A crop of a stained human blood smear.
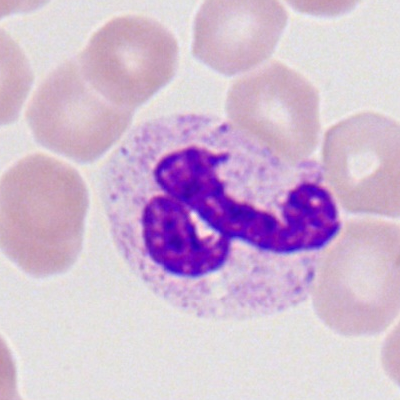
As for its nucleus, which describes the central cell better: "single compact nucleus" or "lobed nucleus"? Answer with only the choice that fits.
Lobed nucleus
